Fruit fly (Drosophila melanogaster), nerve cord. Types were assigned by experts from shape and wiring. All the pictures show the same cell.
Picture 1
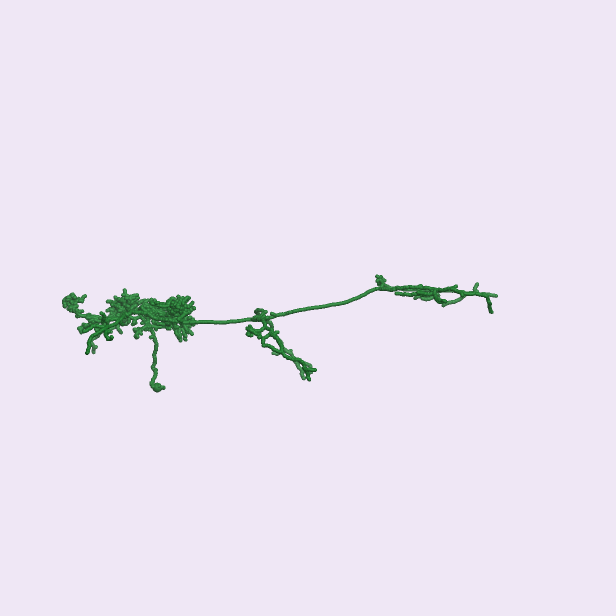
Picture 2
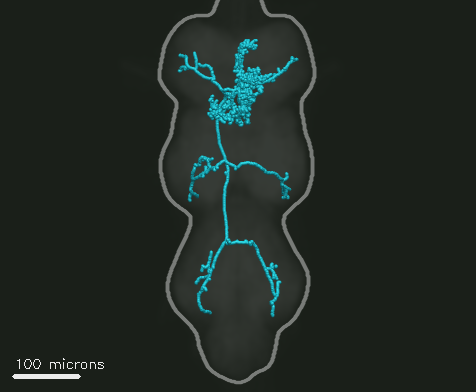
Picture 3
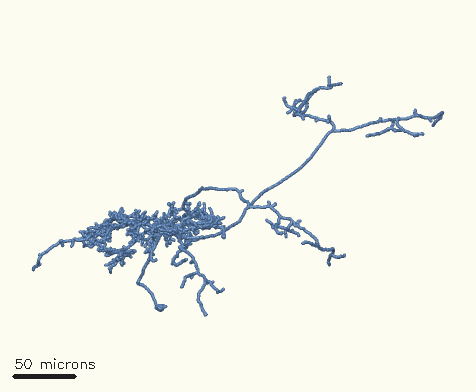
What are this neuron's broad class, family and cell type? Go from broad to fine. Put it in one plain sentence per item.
A nerve-cord intrinsic neuron of hemilineage 06B, type IN06B008.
